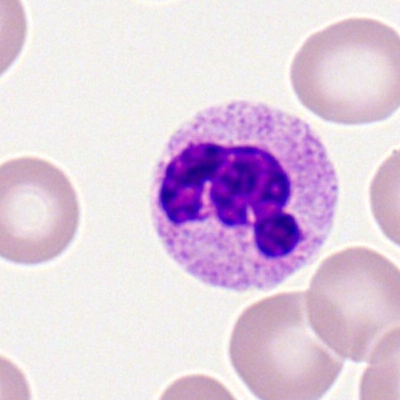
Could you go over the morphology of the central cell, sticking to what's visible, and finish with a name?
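Round, smooth outline on this one. The nucleus breaks into several lobes joined to one another, with the smallest lobe sitting at its lower right. There's plenty of cytoplasm, pale pinkish-lilac. What you have here is a segmented neutrophil.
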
